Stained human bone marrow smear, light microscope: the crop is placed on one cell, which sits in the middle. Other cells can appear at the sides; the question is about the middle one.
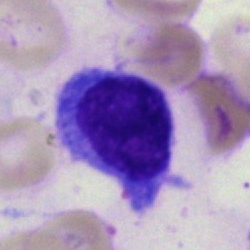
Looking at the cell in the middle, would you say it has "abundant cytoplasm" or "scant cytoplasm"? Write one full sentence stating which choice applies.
The cell's cytoplasm is limited to a narrow rim.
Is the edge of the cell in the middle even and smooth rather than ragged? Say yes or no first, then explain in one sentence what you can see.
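No. The cell outline is irregular, with a tag of cytoplasm hanging from its lower edge.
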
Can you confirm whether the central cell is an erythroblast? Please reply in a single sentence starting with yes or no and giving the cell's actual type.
No, the cell in the centre is to be called a lymphocyte instead of an erythroblast.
